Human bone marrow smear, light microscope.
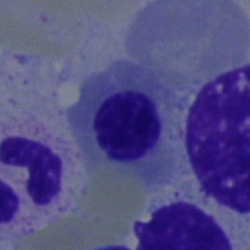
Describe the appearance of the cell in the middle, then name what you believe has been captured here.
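Within the nucleus, no nucleoli are visible. A broad rim of pale greyish-blue cytoplasm lies all around the nucleus, and it shows no vacuoles. The cell is an erythroblast.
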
